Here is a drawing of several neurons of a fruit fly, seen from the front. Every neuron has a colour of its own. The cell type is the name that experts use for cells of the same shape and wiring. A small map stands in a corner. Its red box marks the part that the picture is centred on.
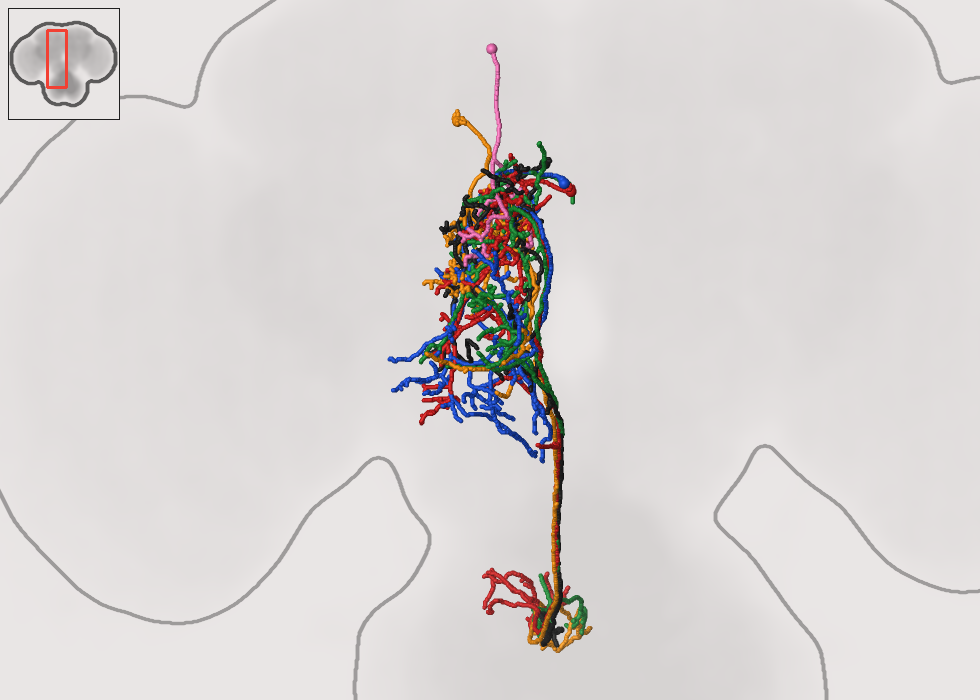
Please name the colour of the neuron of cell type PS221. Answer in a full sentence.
The colour is blue.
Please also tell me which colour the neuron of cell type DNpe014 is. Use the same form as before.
The colour is orange.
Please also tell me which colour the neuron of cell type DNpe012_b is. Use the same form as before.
The colour is green.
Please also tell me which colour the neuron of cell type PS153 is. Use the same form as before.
The colour is pink.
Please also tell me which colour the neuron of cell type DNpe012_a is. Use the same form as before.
The colour is black.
